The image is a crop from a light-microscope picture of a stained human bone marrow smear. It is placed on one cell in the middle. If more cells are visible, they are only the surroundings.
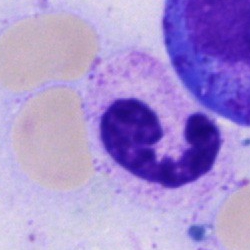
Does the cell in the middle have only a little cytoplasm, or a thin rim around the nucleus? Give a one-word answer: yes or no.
No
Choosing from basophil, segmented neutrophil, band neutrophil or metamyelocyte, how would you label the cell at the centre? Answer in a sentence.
The central cell, amid any neighbouring cells, is a segmented neutrophil.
